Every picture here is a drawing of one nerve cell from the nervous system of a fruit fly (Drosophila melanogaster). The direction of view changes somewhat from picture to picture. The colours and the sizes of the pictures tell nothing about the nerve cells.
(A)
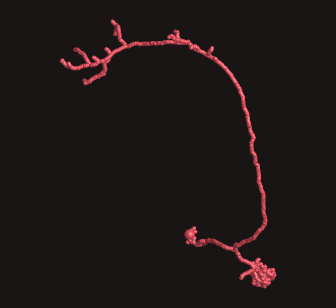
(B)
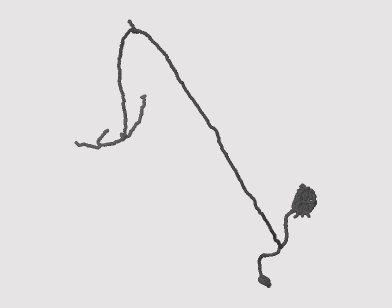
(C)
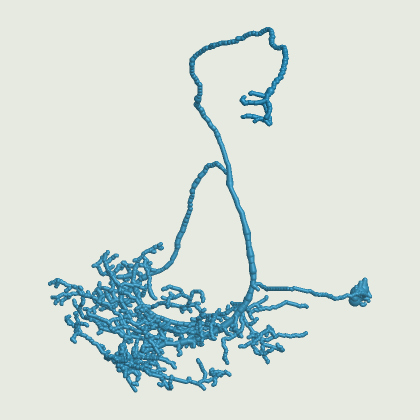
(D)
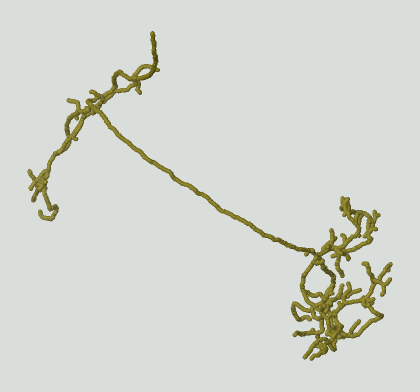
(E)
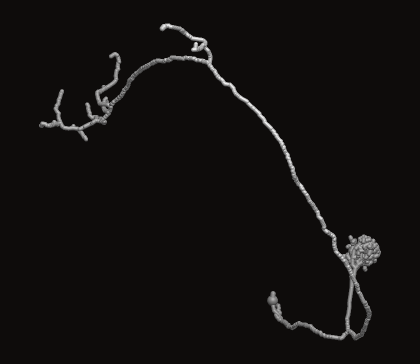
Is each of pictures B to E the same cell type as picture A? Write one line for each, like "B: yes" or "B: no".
B: no
C: no
D: no
E: no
